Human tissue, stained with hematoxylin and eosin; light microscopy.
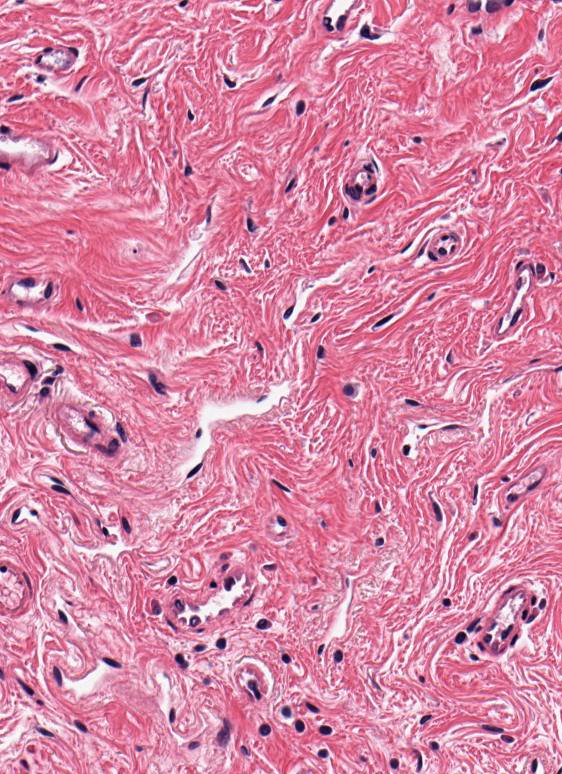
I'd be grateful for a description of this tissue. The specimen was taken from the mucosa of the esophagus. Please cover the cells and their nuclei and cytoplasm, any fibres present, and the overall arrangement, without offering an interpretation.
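Dense fibrous connective tissue fills the field, with no epithelium. Wavy collagen bundles interlace in many directions, not parallel. Sparse cells, mostly spindle-shaped fibroblasts with thin, dark, elongated nuclei, lie between bundles. Many small vessels, narrow-lumened with plump endothelial nuclei, are scattered, especially towards the edges.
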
